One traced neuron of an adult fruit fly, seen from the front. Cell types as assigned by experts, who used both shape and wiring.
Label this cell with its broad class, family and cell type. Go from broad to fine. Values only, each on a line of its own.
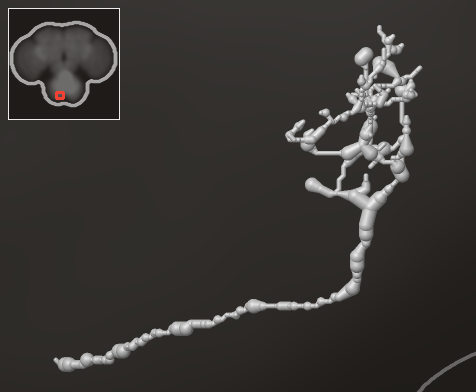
sensory neuron entering the nerve cord
class mechanosensory tactile
SNta30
